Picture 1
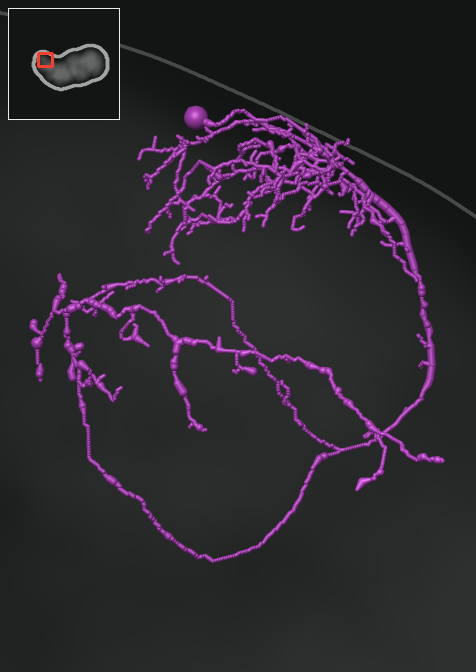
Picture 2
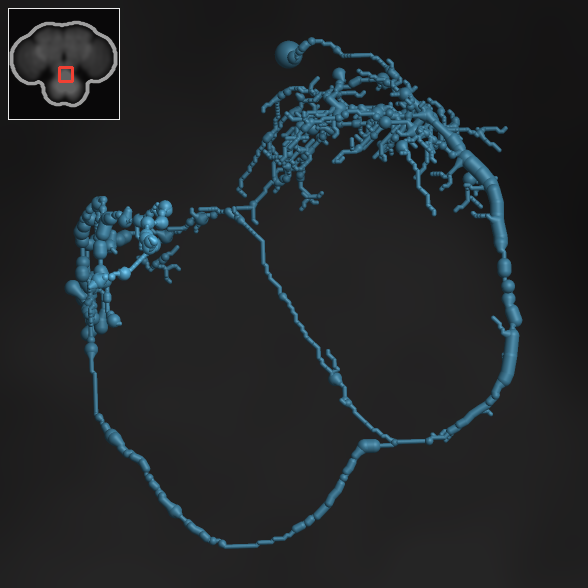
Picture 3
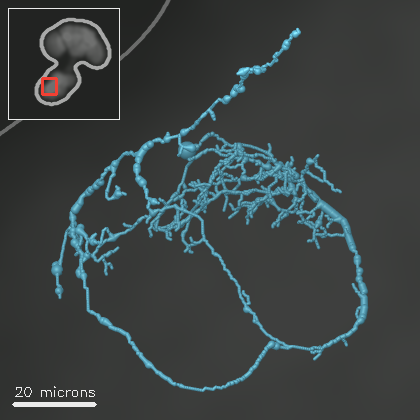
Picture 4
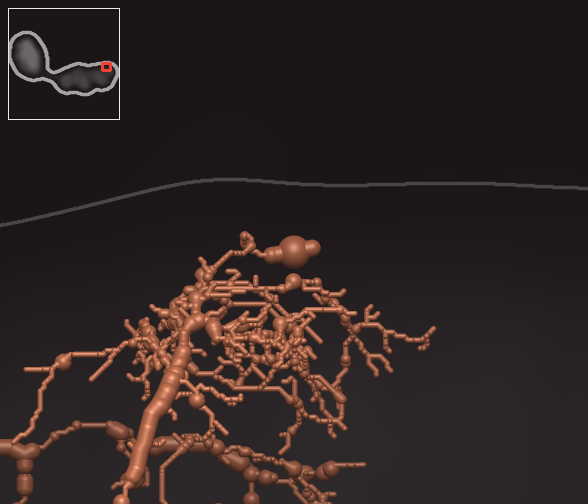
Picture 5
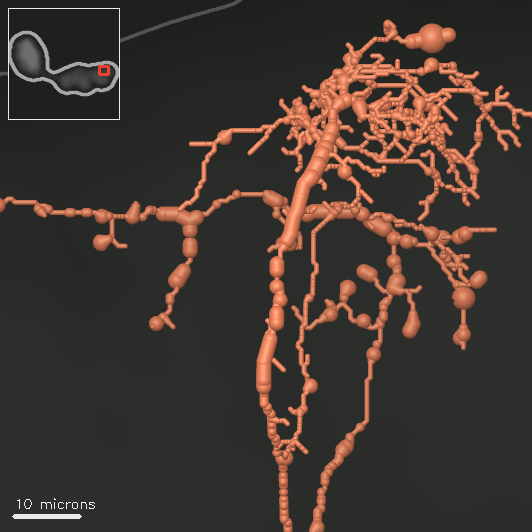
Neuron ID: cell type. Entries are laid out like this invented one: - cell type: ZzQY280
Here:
- cell type: INXXX332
